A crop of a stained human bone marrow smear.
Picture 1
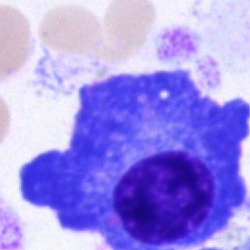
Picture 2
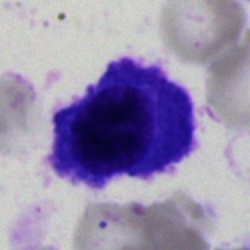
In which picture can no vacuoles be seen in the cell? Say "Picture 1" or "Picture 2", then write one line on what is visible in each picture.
Picture 2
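Picture 1: A single small clear vacuole lies in the upper part of the cytoplasm.
Picture 2: No clear vacuoles are visible in the cytoplasm.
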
